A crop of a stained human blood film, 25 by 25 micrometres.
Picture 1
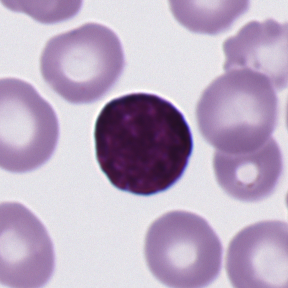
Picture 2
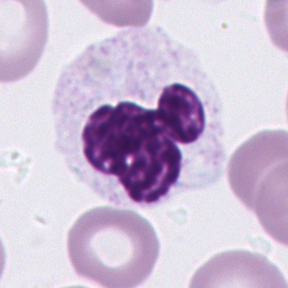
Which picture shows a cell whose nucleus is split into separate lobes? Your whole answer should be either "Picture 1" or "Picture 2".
Picture 2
